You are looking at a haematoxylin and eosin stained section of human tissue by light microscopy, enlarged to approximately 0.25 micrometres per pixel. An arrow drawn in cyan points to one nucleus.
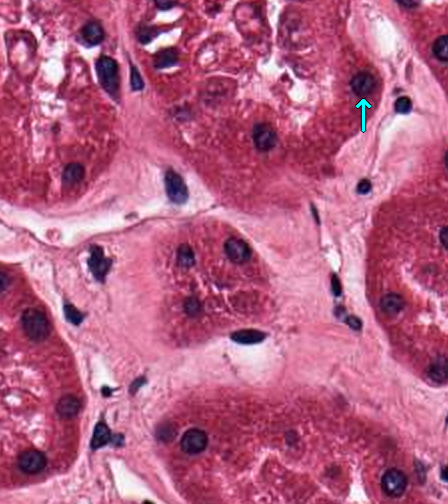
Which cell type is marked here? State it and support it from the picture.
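Proximal tubule cell. The nucleus is round and dark purple, about the same size as the other nuclei in the same tubule wall. The nucleus lies toward the outer edge of the cell, near the paler pink tissue separating the tubules. Just outside the tubule, in the pale pink tissue beside this cell, lies a smaller, darker, round nucleus.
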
